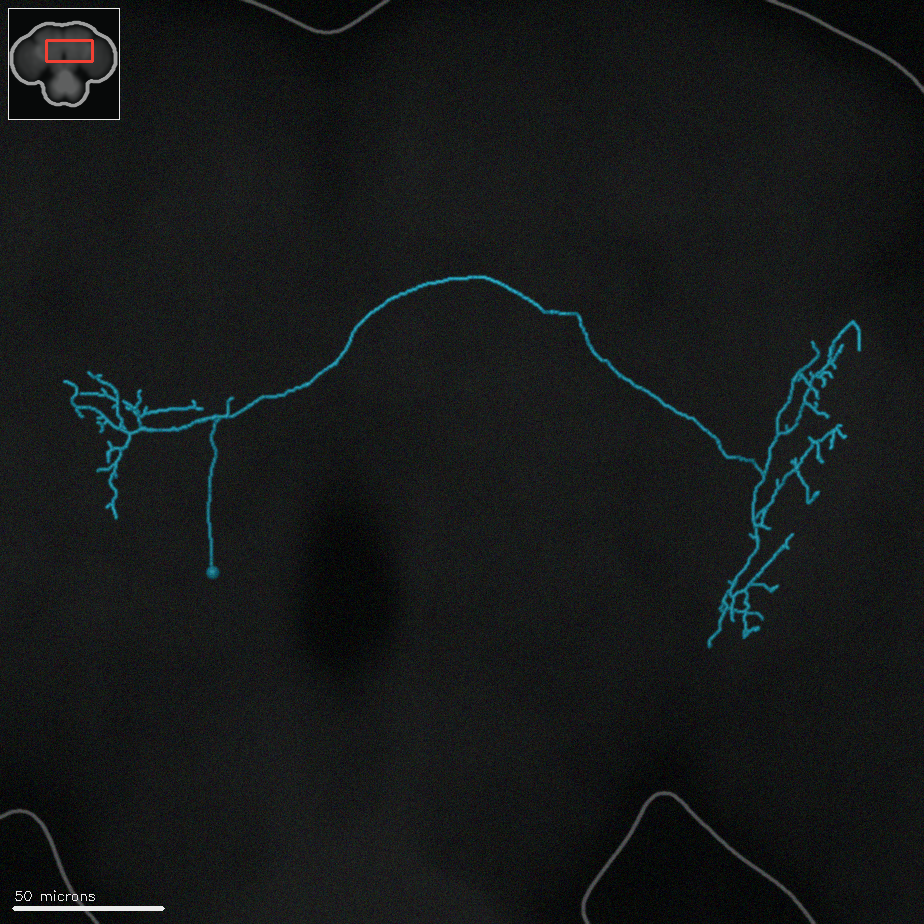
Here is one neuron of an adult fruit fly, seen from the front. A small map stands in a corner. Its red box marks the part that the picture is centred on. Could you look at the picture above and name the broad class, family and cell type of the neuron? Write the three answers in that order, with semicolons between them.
visual centrifugal neuron; hemilineage DM6_posterior; LoVC26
